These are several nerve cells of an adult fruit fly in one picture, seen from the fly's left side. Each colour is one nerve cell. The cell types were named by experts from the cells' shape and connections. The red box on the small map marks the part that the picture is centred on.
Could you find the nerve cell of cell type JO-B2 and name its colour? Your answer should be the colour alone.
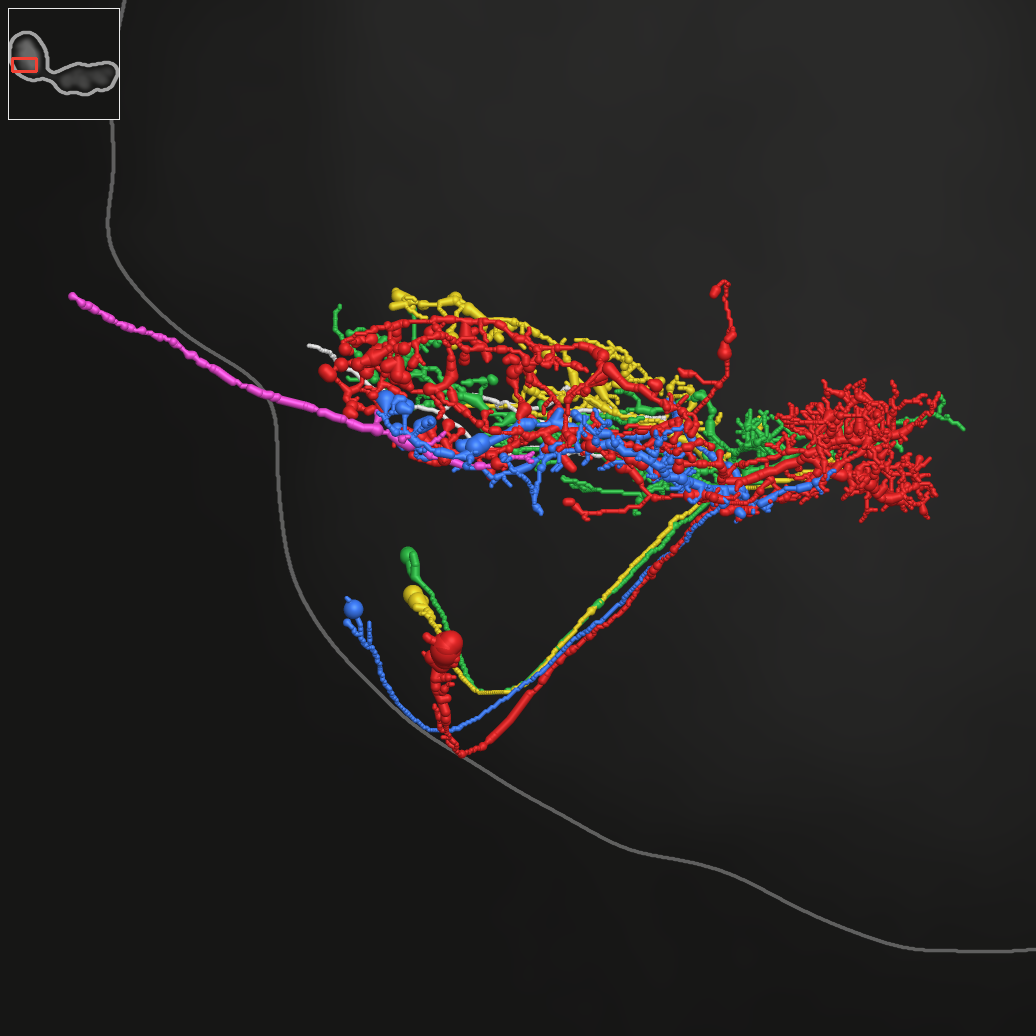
magenta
